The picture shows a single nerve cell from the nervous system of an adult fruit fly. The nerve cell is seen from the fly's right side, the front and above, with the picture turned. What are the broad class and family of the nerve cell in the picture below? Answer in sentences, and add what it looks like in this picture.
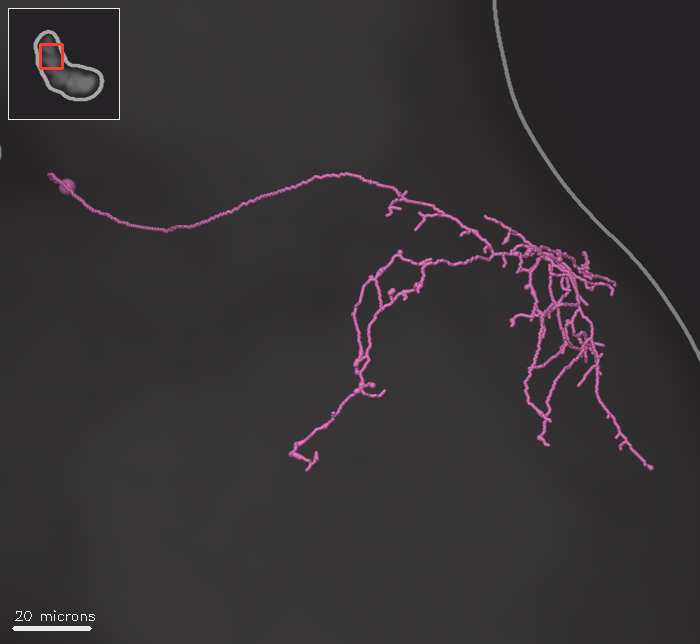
This is a nerve-cord intrinsic neuron. The family is hemilineage 03B. Its cell body lies at the upper left of the picture. By the scale bar it is about 160 microns wide in this view. Dozens of branch ends can be seen.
